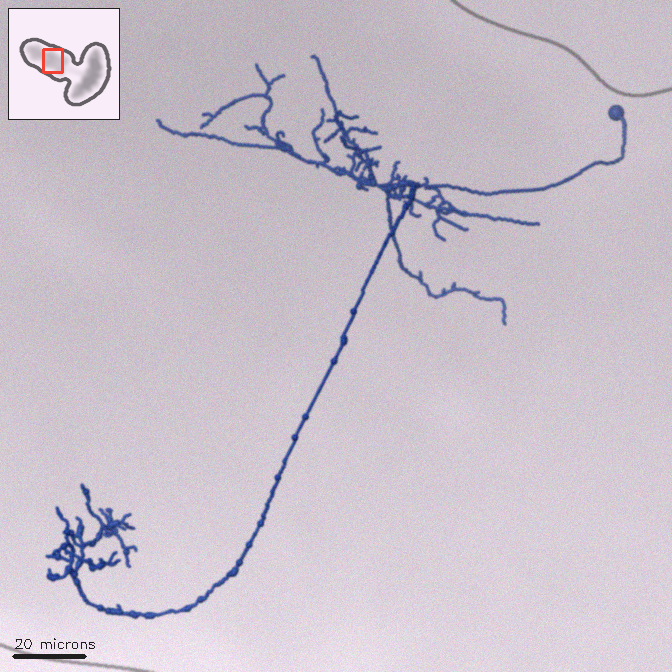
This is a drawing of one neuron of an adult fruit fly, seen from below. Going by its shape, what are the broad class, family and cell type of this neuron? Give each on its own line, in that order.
nerve-cord intrinsic neuron
hemilineage 01A
IN01A073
